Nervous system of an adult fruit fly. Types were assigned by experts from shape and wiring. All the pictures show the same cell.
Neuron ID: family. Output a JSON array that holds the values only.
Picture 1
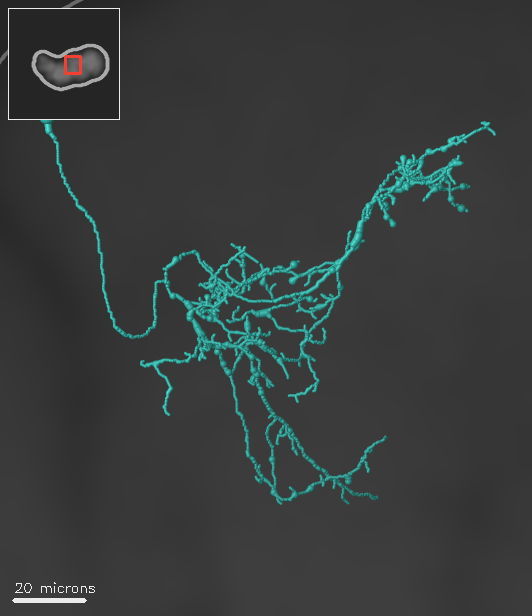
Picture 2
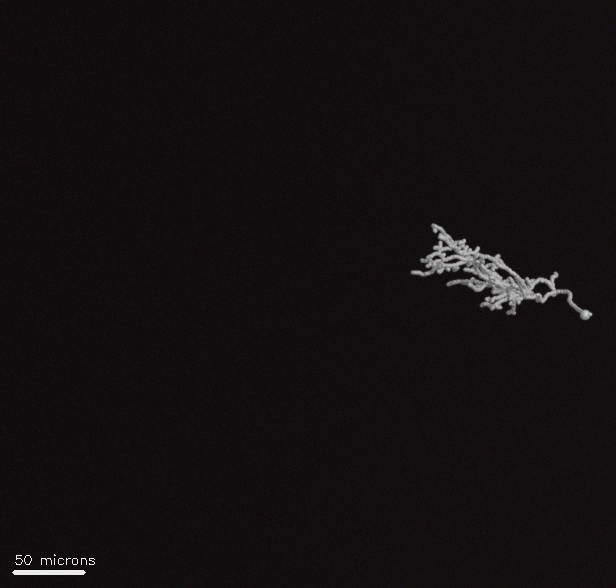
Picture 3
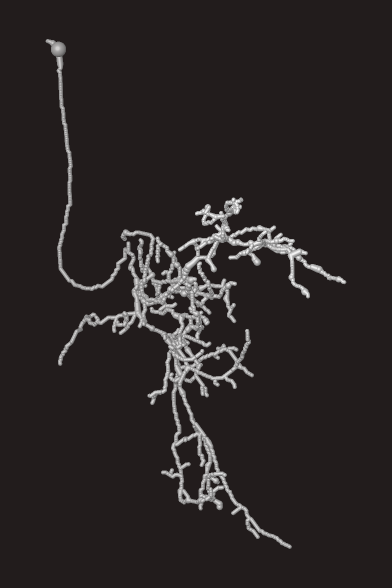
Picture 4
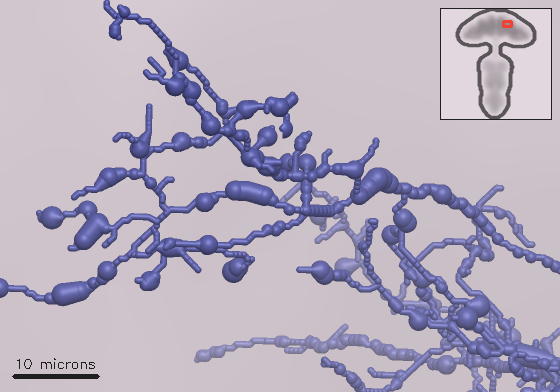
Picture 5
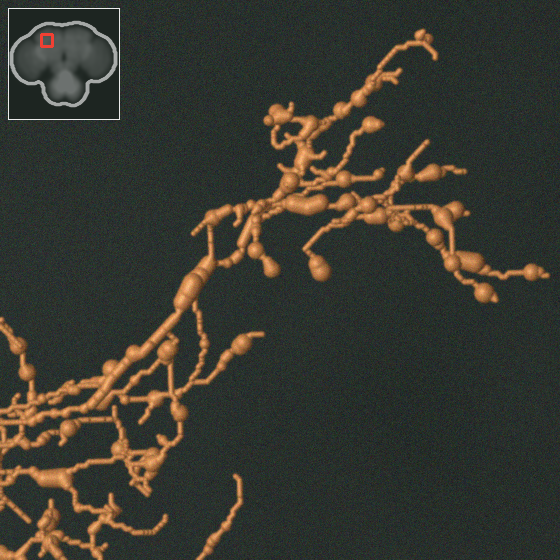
["hemilineage LHl1"]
